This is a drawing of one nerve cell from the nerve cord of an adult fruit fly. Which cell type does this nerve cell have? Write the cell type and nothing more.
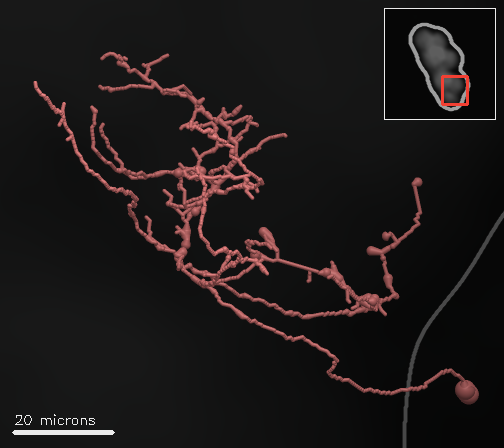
IN19A108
